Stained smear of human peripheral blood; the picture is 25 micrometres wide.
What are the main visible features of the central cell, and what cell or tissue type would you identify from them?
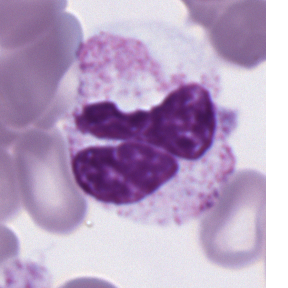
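The nucleus is split into two large lobes, with dark purple, coarsely clumped chromatin and no visible nucleoli. Between the granules the cytoplasm is pale and almost colourless. This is a segmented neutrophil.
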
